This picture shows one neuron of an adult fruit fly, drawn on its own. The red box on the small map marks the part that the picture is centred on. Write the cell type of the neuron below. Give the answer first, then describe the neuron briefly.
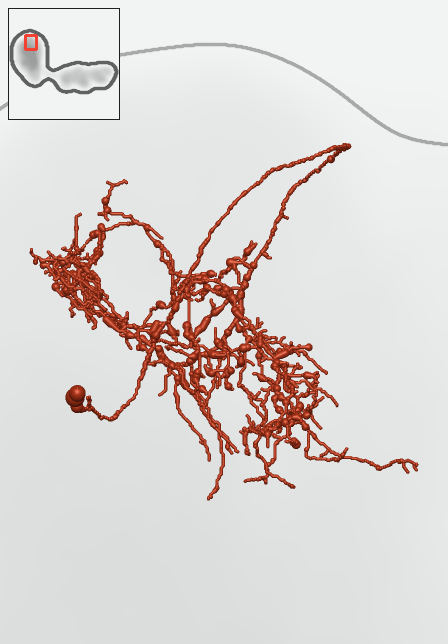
The cell type is SLP072. This is a central-brain intrinsic neuron. The cell body can be seen on the left of the picture. Dozens of branch ends can be seen.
